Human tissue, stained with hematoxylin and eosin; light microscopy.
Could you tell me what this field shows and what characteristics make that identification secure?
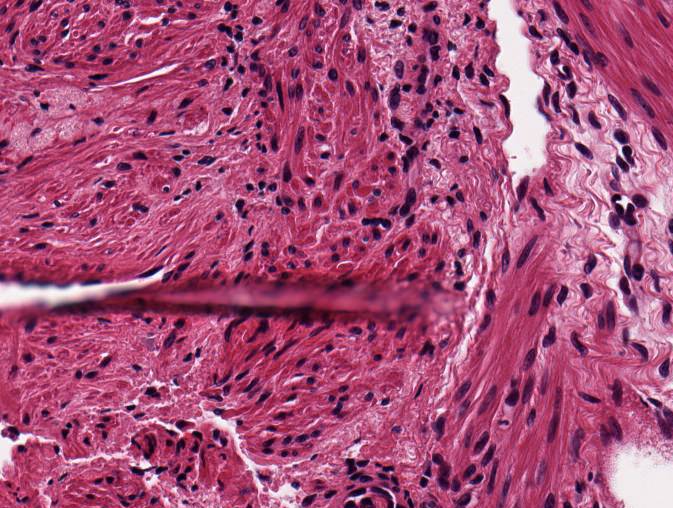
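Smooth muscle fills most of this field. See the closely packed spindle cells running in interlacing bundles, each with an elongated, dark-staining, blunt-ended nucleus.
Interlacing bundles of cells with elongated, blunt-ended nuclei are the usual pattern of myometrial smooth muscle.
No epithelium is seen anywhere in the field.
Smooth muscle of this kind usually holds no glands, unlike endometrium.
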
